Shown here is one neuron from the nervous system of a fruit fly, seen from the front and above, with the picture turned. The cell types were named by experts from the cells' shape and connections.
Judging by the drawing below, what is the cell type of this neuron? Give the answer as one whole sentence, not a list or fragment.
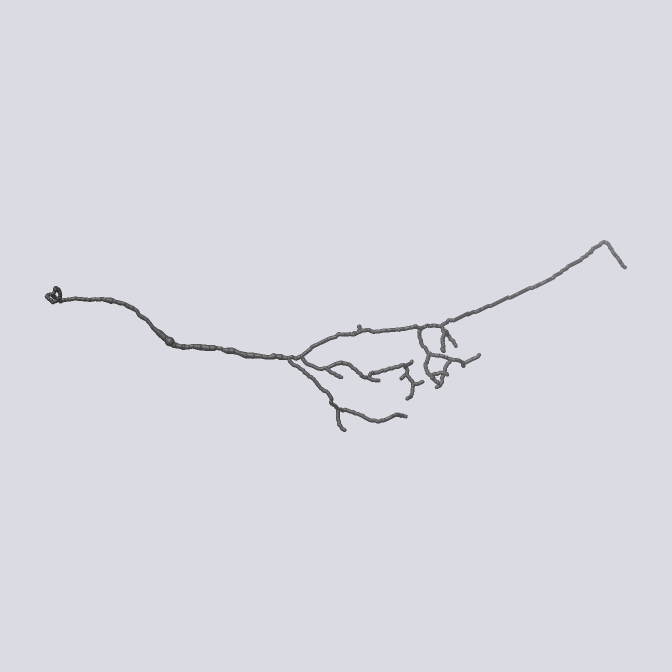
Of the cell type SNpp17 is this neuron.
